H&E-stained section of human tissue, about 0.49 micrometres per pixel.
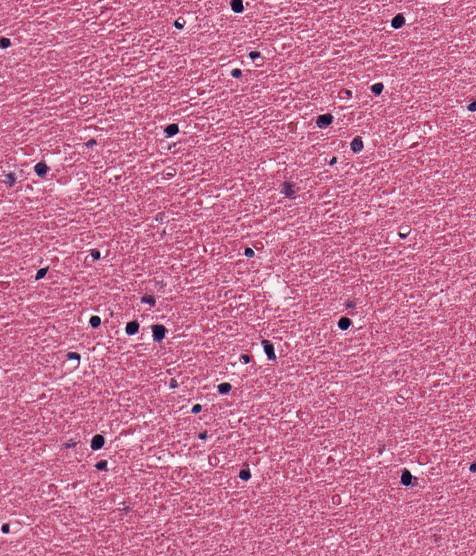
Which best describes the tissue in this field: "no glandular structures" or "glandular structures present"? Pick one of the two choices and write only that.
No glandular structures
